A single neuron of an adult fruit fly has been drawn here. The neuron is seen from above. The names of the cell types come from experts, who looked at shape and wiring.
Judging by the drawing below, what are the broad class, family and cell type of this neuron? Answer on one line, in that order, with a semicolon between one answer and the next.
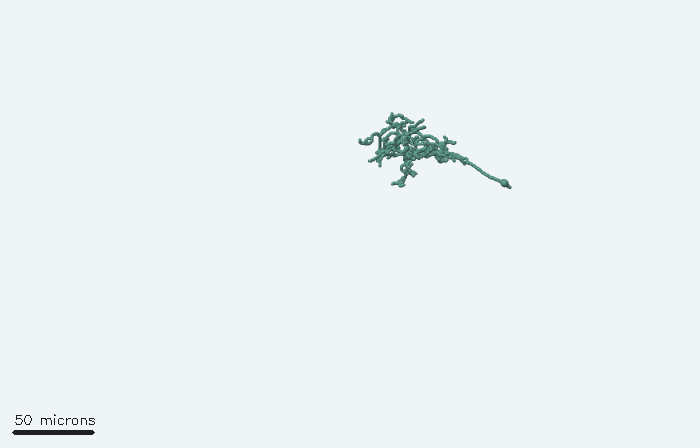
central-brain intrinsic neuron; hemilineage MD_SA1; GNG465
